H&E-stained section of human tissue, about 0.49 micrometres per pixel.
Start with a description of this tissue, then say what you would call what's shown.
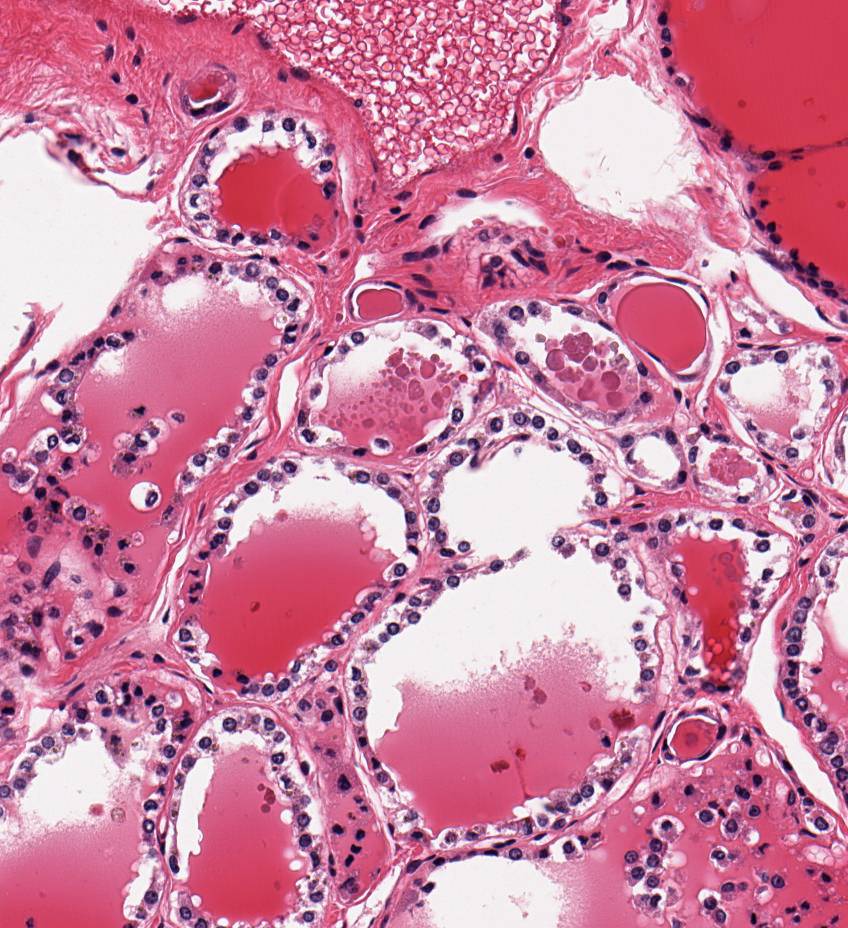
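Closely packed rounded follicles of varying size fill the field, each a single ring of epithelium around a central lumen. The lining is one layer of low cuboidal cells with round, dark nuclei. Most lumina contain homogeneous pink colloid. Between follicles the stroma is scant: thin strands of pink fibrous tissue carrying a few flattened nuclei. The tissue is thyroid.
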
